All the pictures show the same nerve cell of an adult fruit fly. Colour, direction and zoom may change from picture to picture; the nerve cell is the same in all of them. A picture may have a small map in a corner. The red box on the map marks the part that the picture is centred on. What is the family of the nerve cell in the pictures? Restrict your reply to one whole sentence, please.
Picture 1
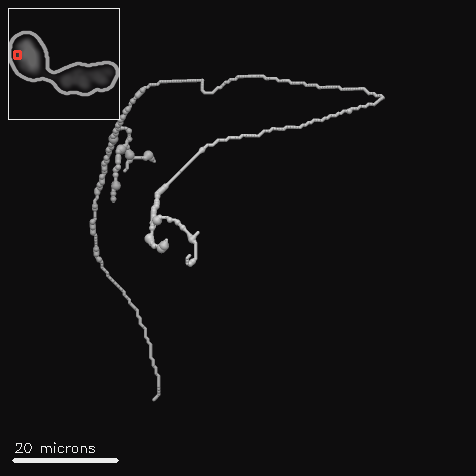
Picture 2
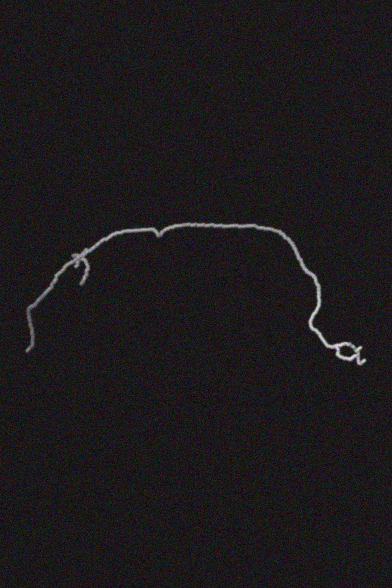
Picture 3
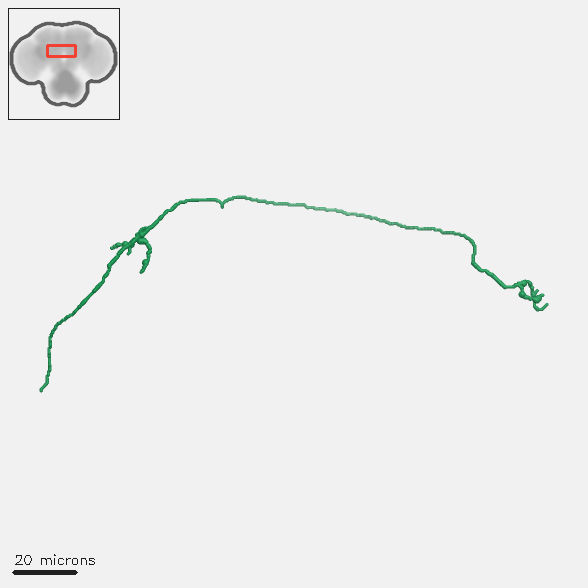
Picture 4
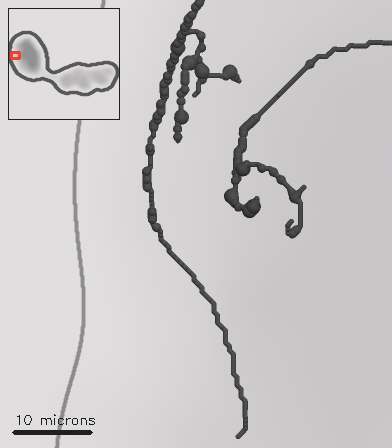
The nerve cell is categorized as belonging to family class olfactory.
